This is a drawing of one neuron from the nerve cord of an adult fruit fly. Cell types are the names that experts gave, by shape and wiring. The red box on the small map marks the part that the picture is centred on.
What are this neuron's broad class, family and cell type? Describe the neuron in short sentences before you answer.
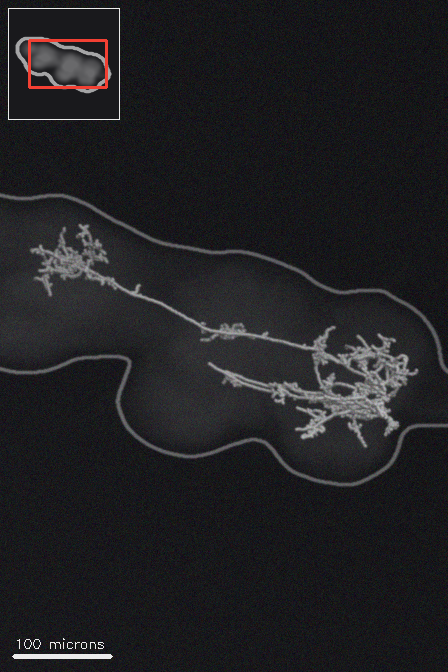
From left to right in the picture it spans about 400 microns. The picture shows dozens of branch ends. Its broad class is nerve-cord intrinsic neuron. The family is hemilineage 10B. The cell type is IN10B004.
